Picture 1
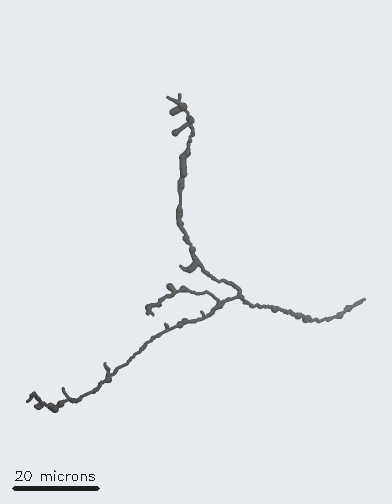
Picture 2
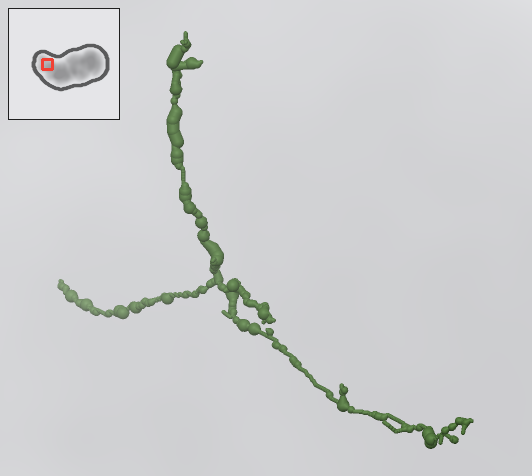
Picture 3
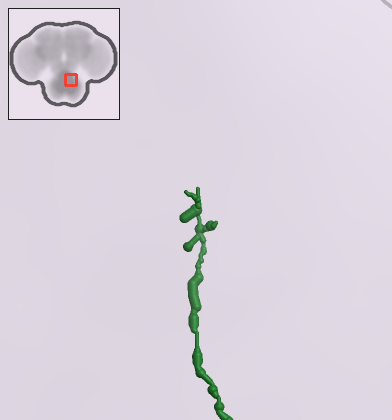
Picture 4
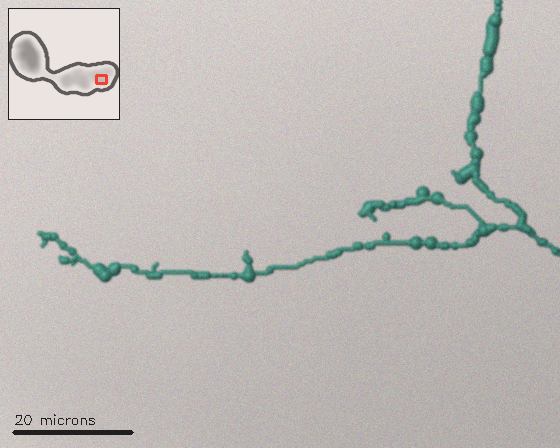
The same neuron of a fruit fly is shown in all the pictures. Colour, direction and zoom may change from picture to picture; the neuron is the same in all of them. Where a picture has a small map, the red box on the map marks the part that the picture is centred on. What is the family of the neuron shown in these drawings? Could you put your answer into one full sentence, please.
Family class mechanosensory proprioceptive is the one that contains this neuron.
